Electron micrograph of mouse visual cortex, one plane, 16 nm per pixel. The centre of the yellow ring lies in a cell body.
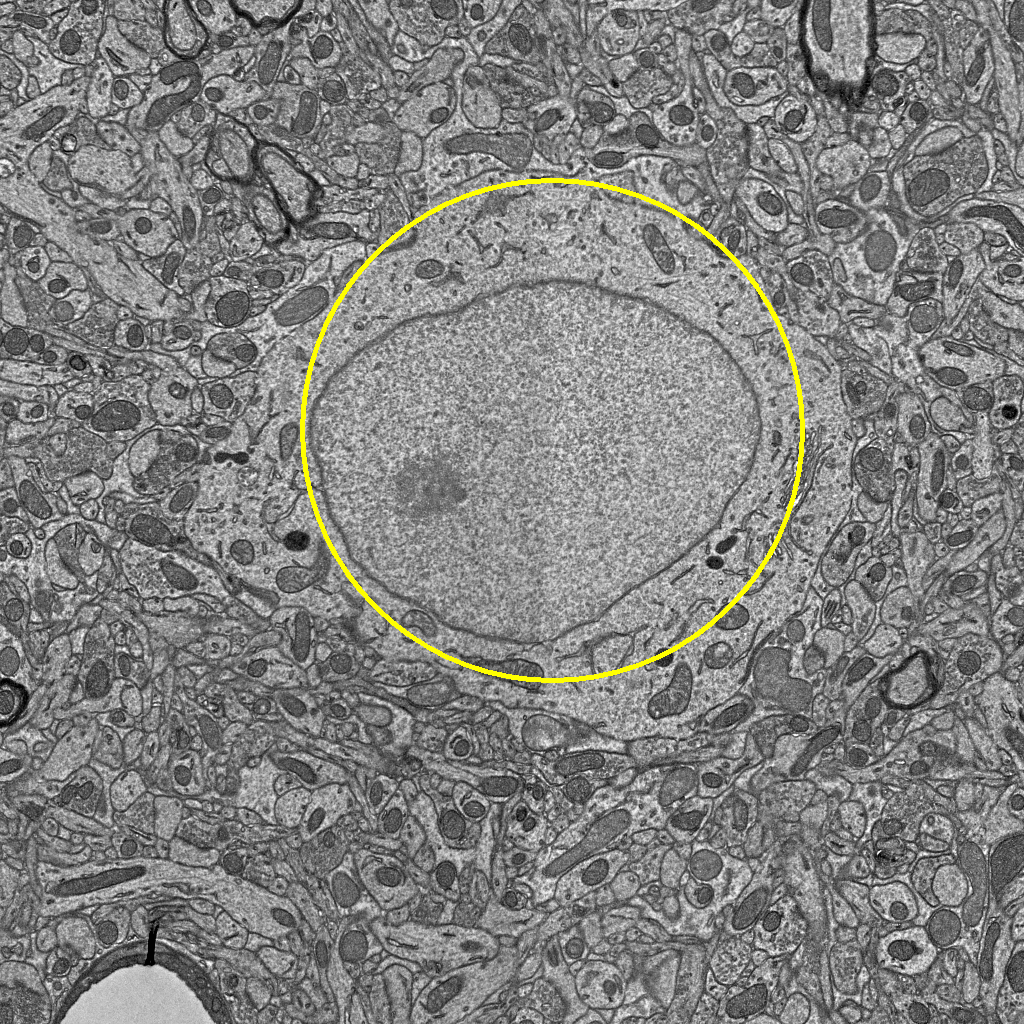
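Excitatory neuron. The large oval nucleus, wider than tall, appears whole; its envelope is mostly smooth, with only shallow bends and no deep folds. A darker granular patch occupies the lower left of the nucleus. The pale cytoplasmic rim is broader above than below.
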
